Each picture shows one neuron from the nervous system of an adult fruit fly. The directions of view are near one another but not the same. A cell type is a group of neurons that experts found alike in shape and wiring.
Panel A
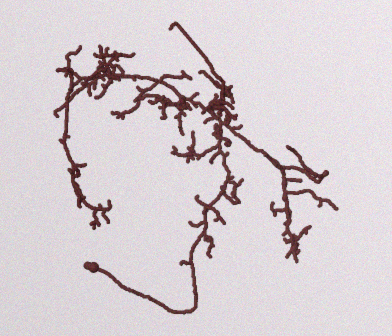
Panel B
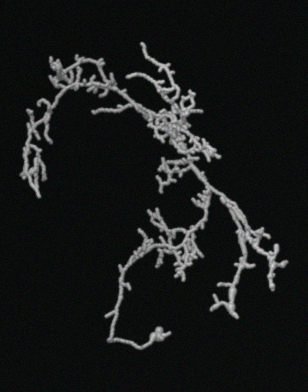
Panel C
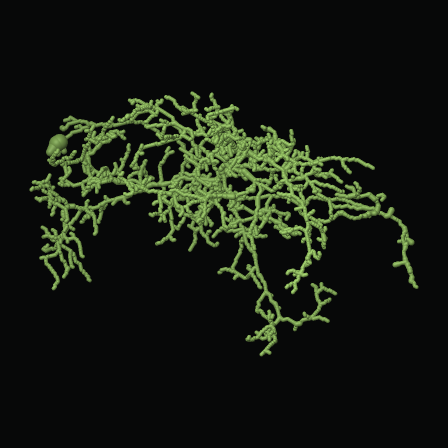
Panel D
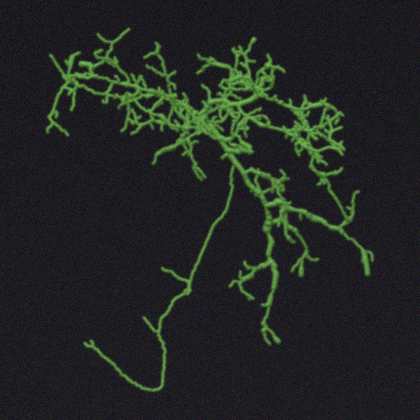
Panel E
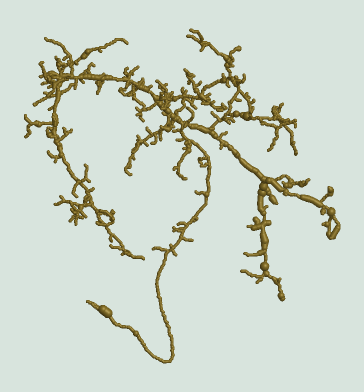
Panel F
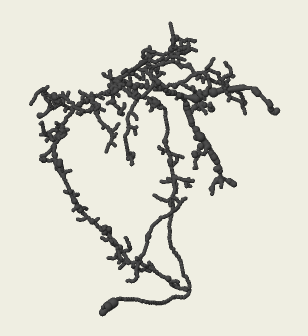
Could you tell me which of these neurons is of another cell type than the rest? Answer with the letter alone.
C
